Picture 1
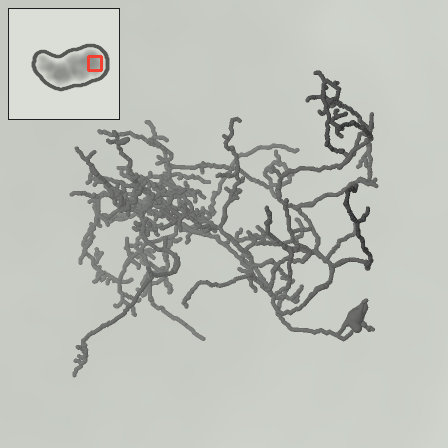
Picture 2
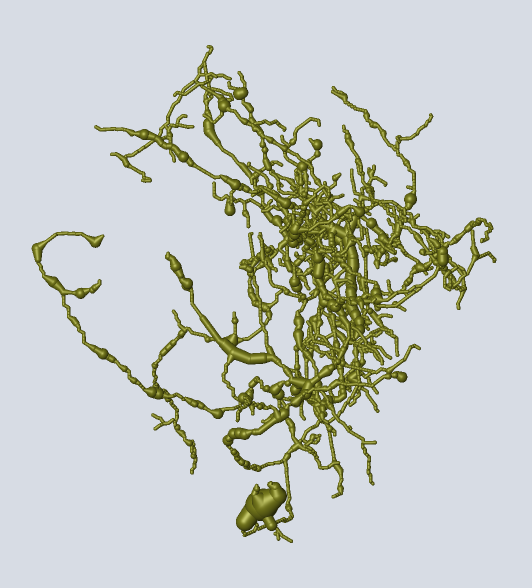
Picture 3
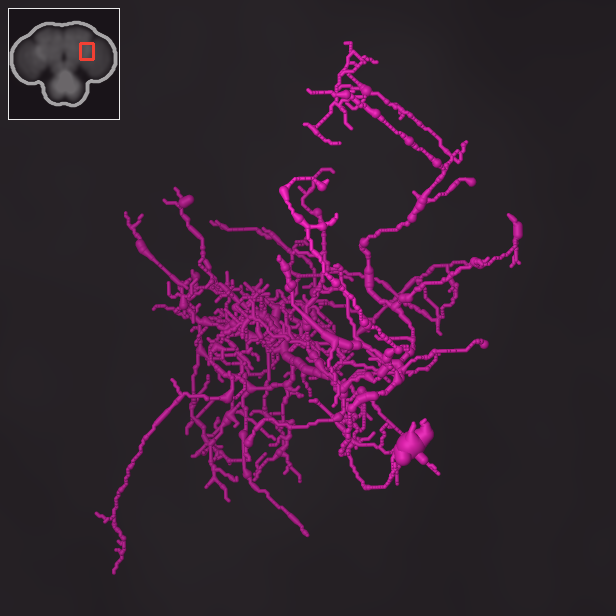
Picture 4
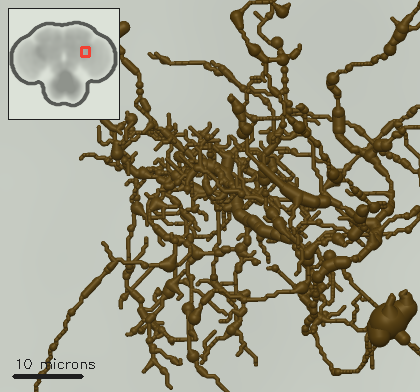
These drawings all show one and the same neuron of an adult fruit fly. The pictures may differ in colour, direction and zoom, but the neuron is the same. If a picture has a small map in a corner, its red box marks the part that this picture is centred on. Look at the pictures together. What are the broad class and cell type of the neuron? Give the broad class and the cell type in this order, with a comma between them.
central-brain intrinsic neuron, CB0785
